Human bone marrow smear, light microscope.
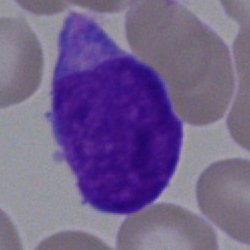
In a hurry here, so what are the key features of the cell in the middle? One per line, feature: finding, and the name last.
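Outline: teardrop-shaped, tapering to a tip at the top
Chromatin: deep purple, mottled and somewhat clumped
Vacuoles: none seen in the cytoplasm
Edge: small rounded blebs projecting on the left
Name: blast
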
